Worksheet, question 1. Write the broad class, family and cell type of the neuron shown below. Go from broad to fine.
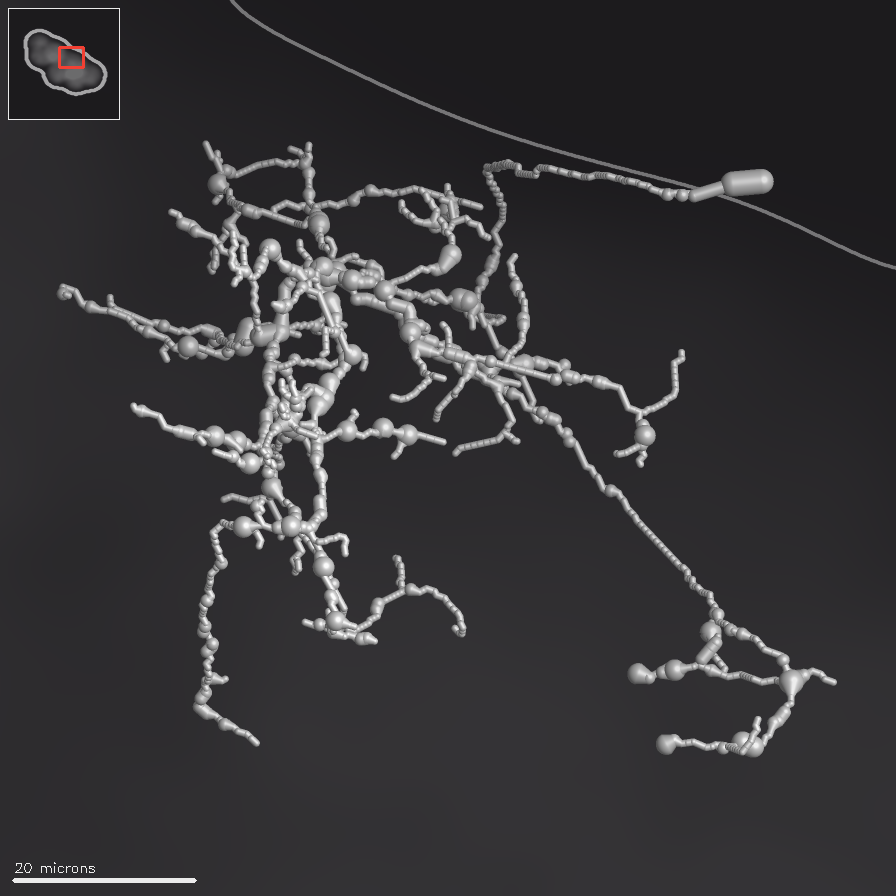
nerve-cord intrinsic neuron; hemilineage 11B; IN11B023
